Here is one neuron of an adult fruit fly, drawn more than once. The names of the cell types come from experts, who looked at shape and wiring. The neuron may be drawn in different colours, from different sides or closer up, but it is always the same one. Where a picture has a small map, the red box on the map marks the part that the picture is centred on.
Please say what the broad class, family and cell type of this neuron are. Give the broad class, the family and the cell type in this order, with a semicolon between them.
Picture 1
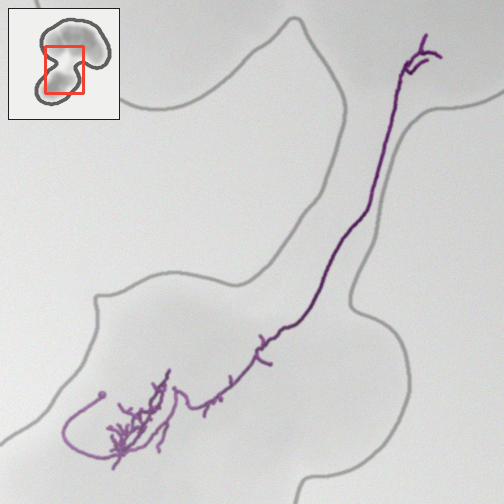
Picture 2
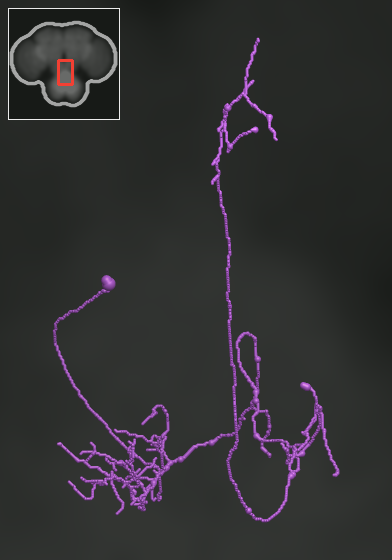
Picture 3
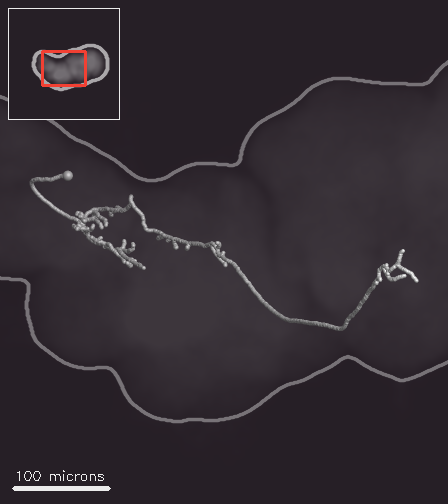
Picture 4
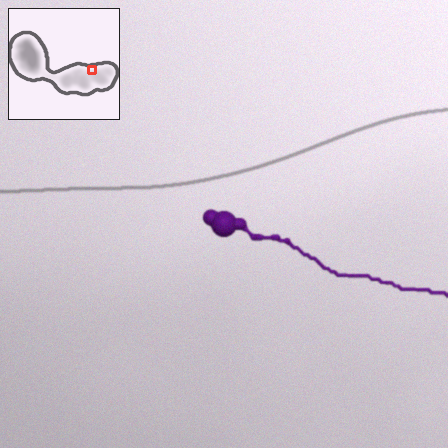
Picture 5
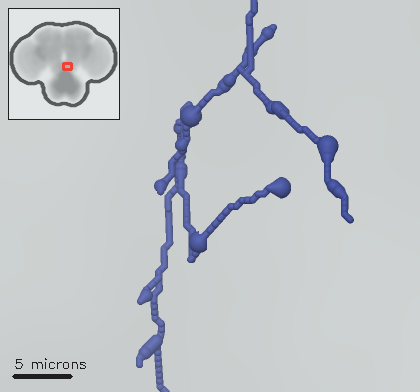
ascending neuron; hemilineage 19B; AN19B104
